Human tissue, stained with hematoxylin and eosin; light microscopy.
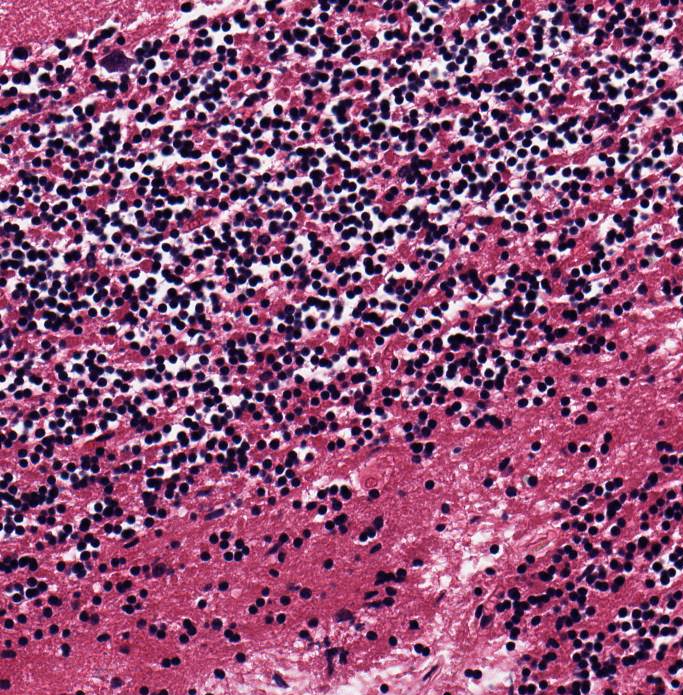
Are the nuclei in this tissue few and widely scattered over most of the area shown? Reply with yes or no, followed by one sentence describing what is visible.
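No. A dense sheet of closely packed nuclei fills the upper two-thirds of the field, and a paler pink band with far fewer nuclei crosses the lower part.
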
